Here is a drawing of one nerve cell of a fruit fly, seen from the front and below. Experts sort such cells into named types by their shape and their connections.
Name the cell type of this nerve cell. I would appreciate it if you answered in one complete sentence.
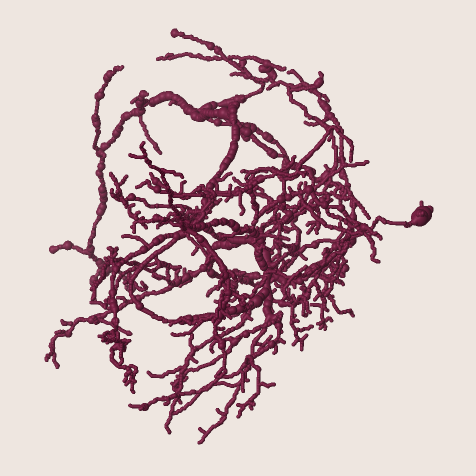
As its cell type, this nerve cell has IN17A035.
